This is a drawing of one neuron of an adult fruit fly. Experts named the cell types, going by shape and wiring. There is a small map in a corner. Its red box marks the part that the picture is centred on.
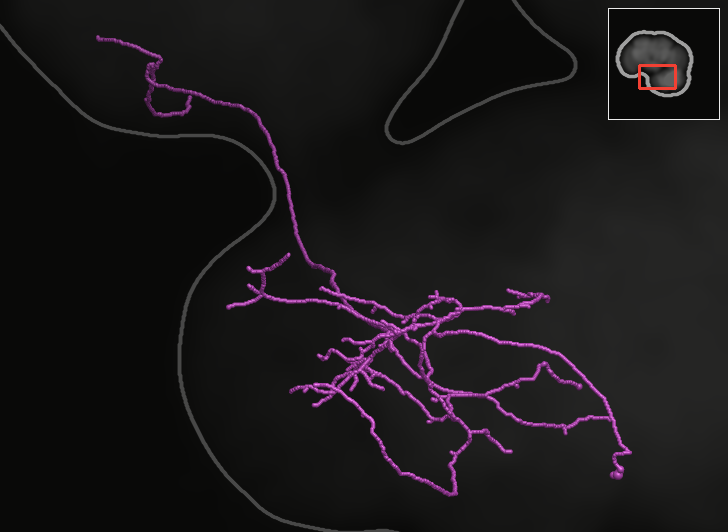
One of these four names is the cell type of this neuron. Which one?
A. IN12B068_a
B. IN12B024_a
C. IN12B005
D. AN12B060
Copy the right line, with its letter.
D. AN12B060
